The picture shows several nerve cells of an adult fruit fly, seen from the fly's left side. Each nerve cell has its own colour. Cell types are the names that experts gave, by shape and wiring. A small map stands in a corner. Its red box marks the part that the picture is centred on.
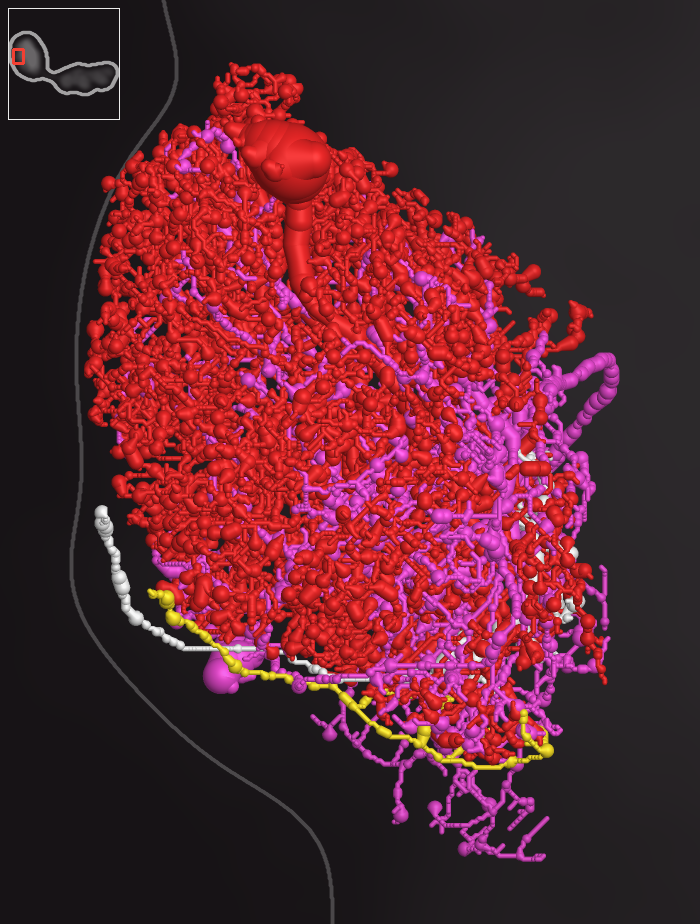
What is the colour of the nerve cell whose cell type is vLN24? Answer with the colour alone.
magenta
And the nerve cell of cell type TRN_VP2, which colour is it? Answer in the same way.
white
